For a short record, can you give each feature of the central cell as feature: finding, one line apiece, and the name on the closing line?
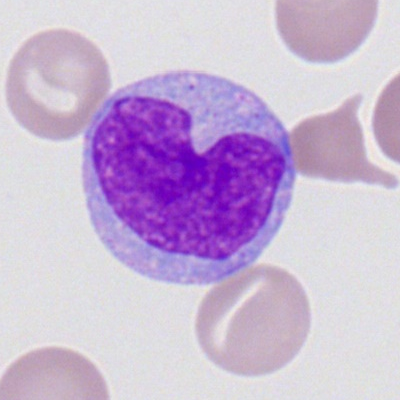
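Nuclear shape: kidney-like, see the deep notch at the top
Lobes: none, just one single mass
Cytoplasm colour: a pale grey-blue
Granules: fine, faint and pinkish
Name: monocyte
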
